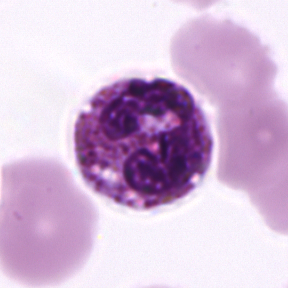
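Eosinophil, central cell, stained human peripheral blood smear. Nucleus in two main lobes, at upper left and lower right. Chromatin dark and condensed. No nucleoli visible.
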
